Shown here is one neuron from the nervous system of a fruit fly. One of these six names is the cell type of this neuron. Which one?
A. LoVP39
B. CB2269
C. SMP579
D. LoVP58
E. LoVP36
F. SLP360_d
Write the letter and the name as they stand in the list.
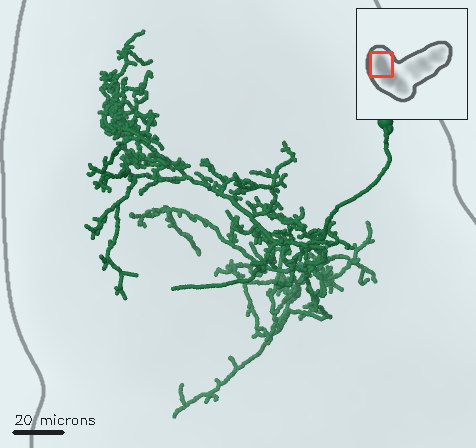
C. SMP579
